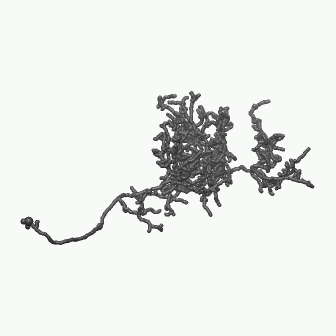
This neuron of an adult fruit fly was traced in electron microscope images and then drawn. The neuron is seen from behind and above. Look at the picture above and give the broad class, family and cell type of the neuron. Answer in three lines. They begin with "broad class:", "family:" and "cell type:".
broad class: central-brain intrinsic neuron
family: hemilineage SMPpv2_dorsal
cell type: SMP251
